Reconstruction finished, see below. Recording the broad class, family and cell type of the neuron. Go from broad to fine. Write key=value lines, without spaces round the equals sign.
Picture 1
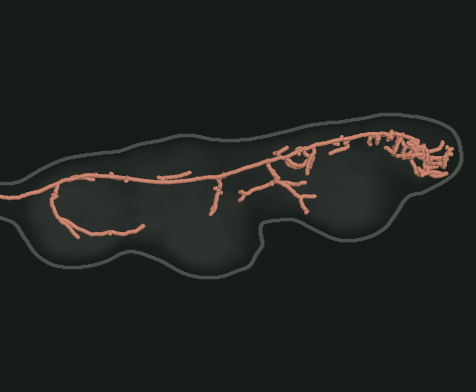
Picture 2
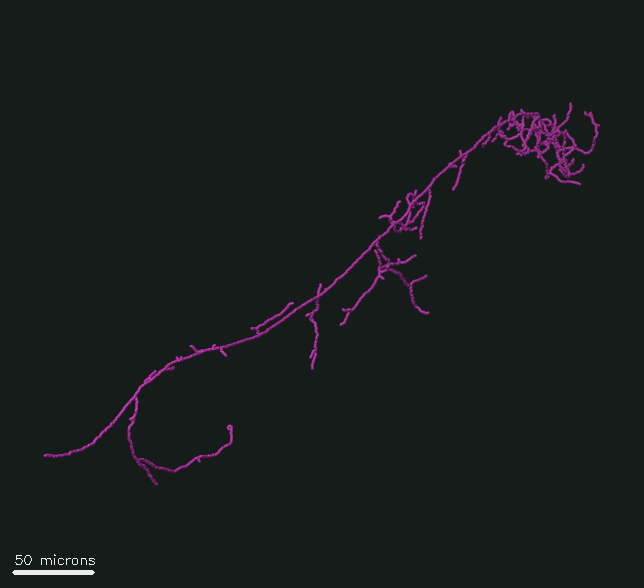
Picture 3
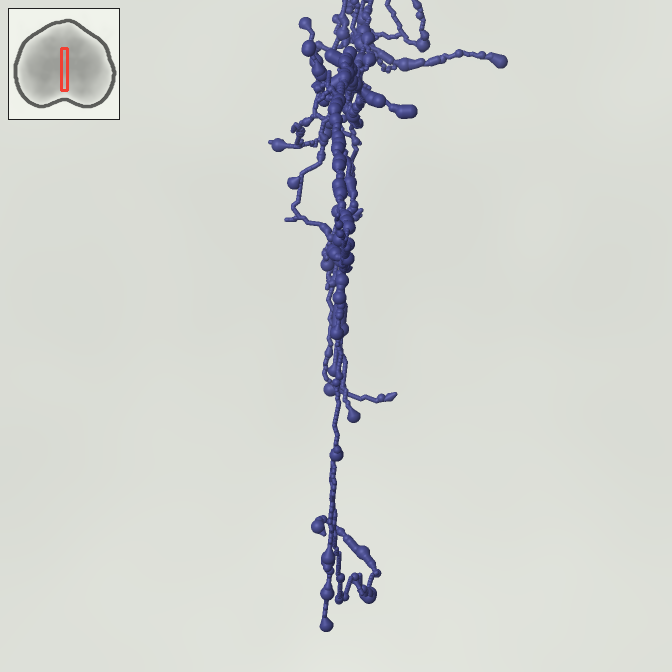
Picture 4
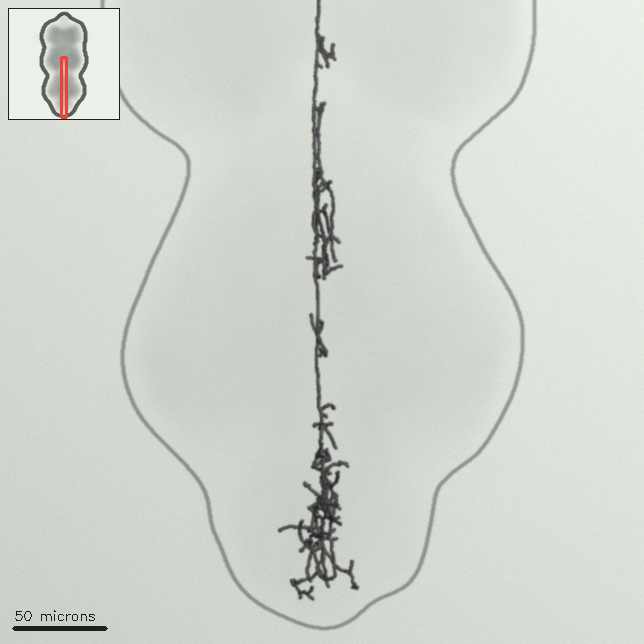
broad_class=descending neuron
family=DNpe
cell_type=DNpe053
